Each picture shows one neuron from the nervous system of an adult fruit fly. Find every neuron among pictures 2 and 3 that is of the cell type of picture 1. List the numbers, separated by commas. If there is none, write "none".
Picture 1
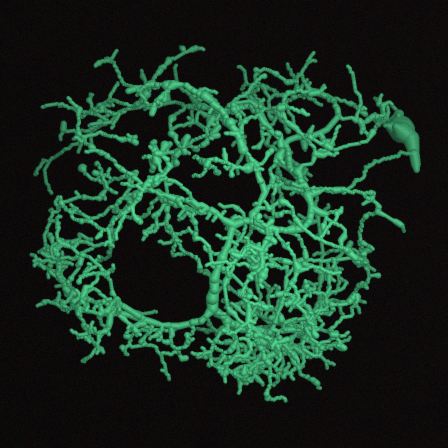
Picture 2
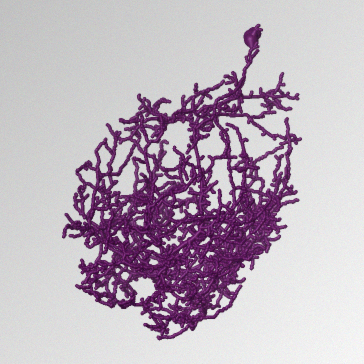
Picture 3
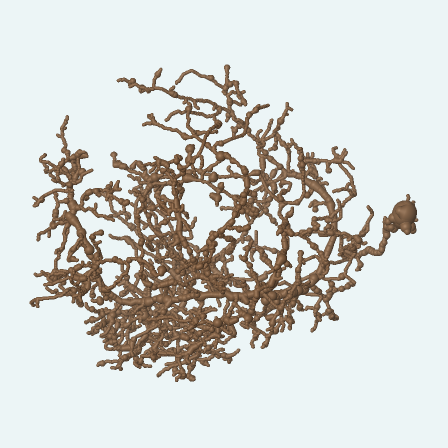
2, 3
